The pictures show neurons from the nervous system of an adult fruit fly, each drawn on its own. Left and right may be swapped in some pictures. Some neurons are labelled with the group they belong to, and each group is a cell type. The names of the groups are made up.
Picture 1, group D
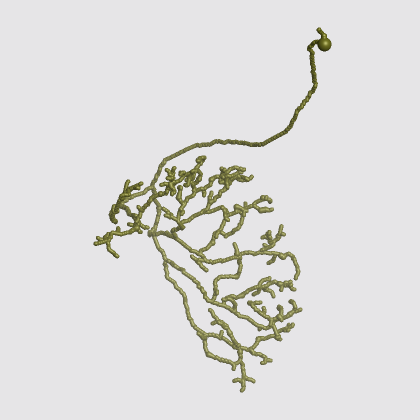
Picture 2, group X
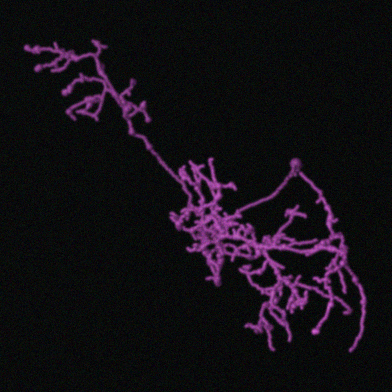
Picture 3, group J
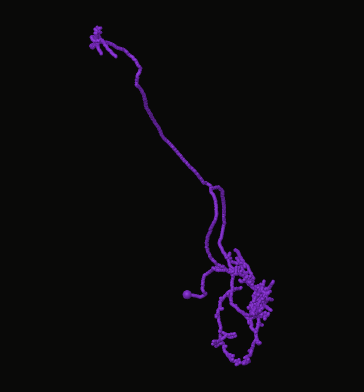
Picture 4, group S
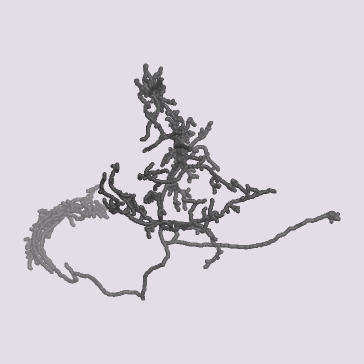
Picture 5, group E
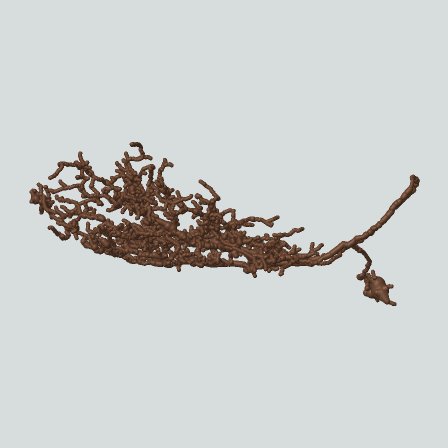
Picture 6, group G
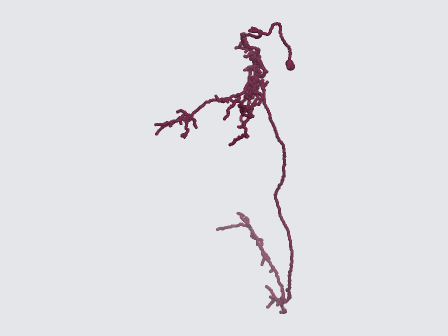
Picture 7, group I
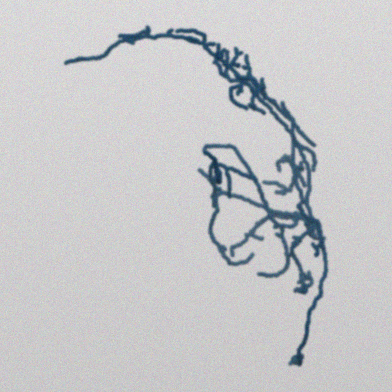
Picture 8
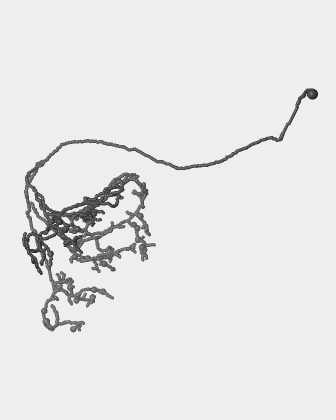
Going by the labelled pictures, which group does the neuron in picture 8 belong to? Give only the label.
group D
